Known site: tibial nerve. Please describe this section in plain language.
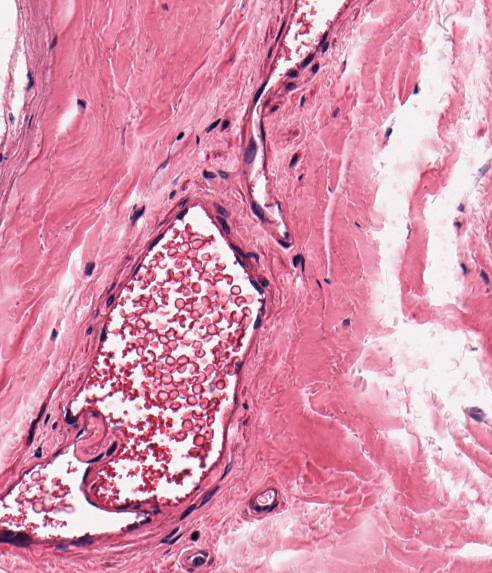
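First, the background: most of the field is dense pink fibrous tissue with few nuclei. Second, those scattered nuclei are dark and spindle-shaped. Third, a large thin-walled vessel lies in the lower left half of the field. Fourth, its lumen is filled with many red blood cells.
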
